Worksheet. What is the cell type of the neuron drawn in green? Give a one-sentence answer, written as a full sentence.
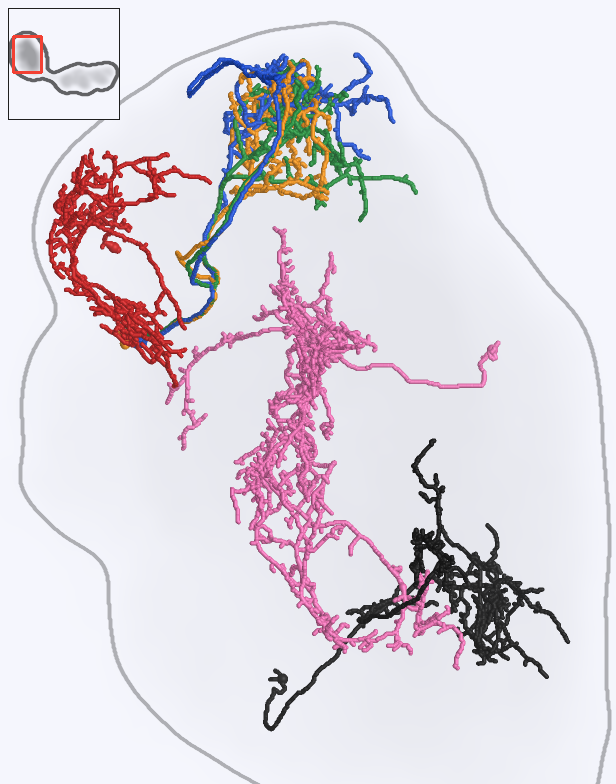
A cell of type SLP241 is what this neuron is.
